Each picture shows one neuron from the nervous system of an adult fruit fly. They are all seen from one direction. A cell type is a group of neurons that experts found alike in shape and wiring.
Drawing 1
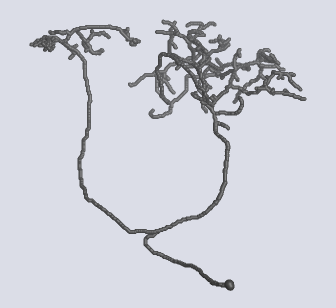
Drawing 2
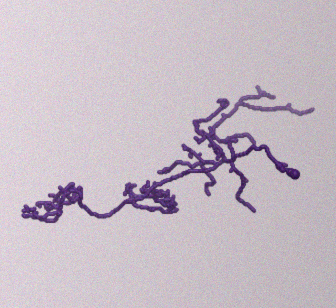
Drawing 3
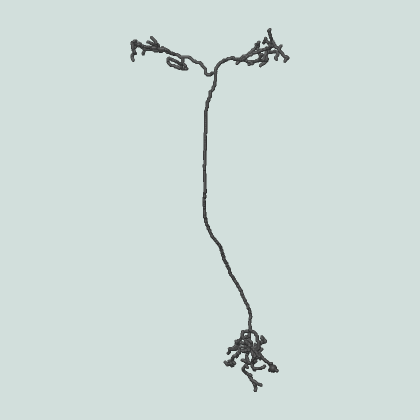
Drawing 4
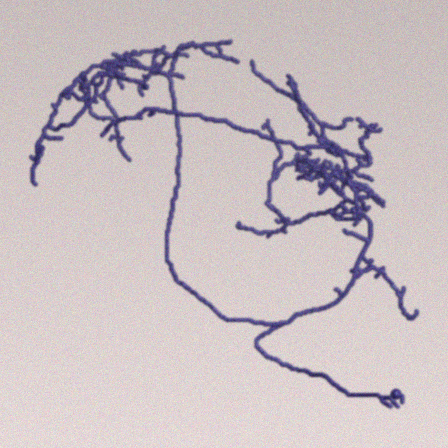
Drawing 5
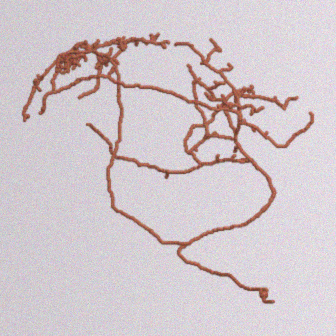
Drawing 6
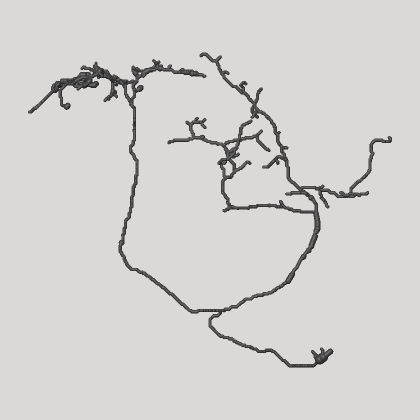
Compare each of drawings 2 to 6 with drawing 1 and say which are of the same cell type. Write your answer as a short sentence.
Drawing 4, drawing 5 and drawing 6 are of the same cell type.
